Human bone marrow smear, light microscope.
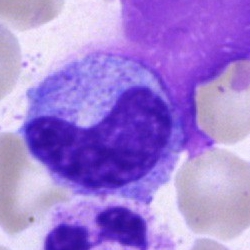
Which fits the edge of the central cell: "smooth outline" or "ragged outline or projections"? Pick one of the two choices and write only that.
Smooth outline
